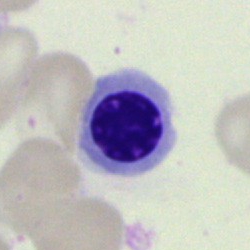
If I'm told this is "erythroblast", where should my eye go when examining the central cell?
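Look at the chromatin first: it is dark purple and clumped, with small paler patches between the clumps. The cytoplasm forms a moderate rim surrounding the whole nucleus, and it contains no vacuoles.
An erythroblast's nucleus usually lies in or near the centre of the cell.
A rim of cytoplasm running all the way round the nucleus fits with that. The outline of this cell is slightly irregular and angular rather than smoothly circular.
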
